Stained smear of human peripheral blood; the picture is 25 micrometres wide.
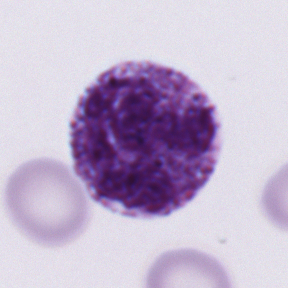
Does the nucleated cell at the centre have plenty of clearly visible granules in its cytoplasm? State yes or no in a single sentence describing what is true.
Yes, there are many visible granules in its cytoplasm.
